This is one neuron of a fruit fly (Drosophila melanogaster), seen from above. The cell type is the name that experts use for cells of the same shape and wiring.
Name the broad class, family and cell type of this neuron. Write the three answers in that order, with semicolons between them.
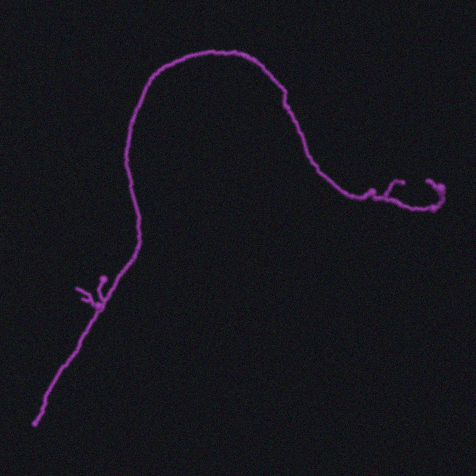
sensory neuron entering the brain; class olfactory; ORN_VM4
